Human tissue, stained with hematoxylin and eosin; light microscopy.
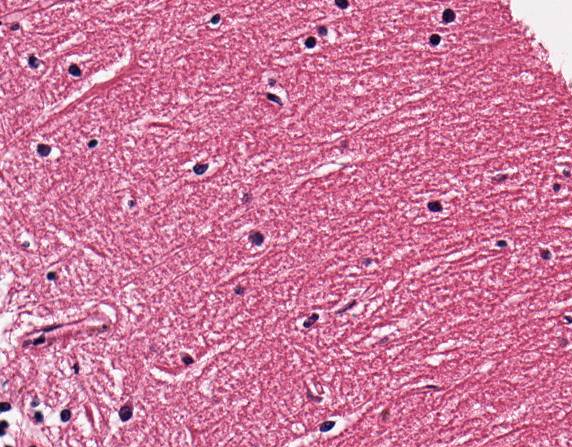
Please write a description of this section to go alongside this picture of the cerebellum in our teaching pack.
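Take your time over this field: all of it is a pink, finely fibrillary matrix, and you will find no epithelium or glands. Now look at the small, round, dark-staining nuclei, scattered sparsely and fairly evenly. Notice that many of them sit in a clear halo, with little cytoplasm visible. And check for fat cells: there are none anywhere.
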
